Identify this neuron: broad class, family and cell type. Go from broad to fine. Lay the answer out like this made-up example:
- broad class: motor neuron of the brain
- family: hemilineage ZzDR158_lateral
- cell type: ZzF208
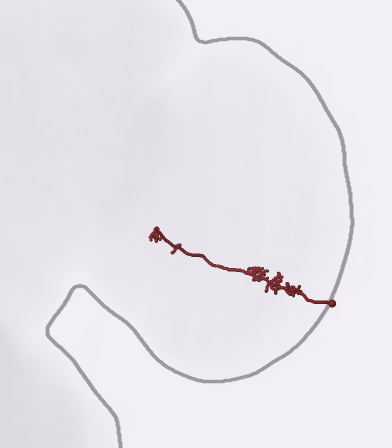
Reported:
- broad class: optic-lobe intrinsic neuron
- family: Tm
- cell type: Tm12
